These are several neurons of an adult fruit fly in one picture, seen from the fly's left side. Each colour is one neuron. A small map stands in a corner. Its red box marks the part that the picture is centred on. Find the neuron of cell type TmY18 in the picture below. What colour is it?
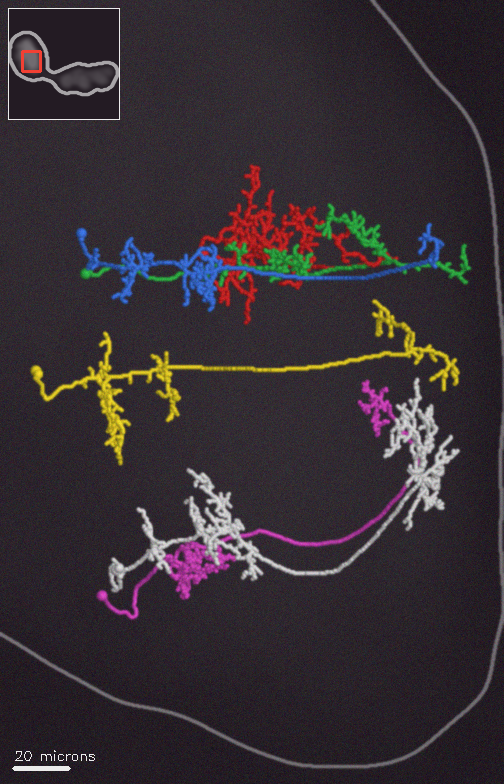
blue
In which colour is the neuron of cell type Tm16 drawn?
red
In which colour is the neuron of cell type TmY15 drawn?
white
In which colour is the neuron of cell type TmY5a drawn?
green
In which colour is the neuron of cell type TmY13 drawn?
yellow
